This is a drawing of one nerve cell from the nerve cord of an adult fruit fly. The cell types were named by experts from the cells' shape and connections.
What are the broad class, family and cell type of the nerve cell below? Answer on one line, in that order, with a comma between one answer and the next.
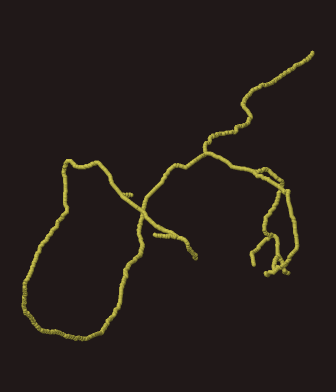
sensory neuron entering the nerve cord, class mechanosensory proprioceptive, SNpp21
